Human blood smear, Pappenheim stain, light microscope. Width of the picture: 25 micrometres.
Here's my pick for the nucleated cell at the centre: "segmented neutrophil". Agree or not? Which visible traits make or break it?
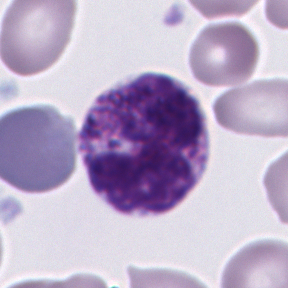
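The coarse dark purple granules scattered across the cell, even over the nucleus, partly hiding its outline, settle this. It is a basophil, not a segmented neutrophil.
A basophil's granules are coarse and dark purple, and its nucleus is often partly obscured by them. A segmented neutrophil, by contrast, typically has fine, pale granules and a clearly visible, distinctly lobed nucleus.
Between the granules the cytoplasm is pale lilac-pink; the outline is round and smooth, no vacuoles are seen, and a red cell lies close against the left edge.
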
